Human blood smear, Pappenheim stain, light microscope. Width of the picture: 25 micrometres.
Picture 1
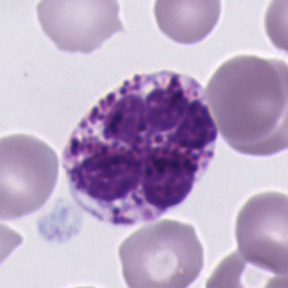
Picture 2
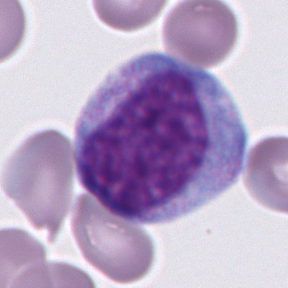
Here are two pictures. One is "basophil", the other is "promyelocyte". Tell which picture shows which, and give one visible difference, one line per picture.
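Picture 1 is a basophil. The nuclear lobes stain a deep purple.
Picture 2 is a promyelocyte. The nucleus has no indentation or lobes.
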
